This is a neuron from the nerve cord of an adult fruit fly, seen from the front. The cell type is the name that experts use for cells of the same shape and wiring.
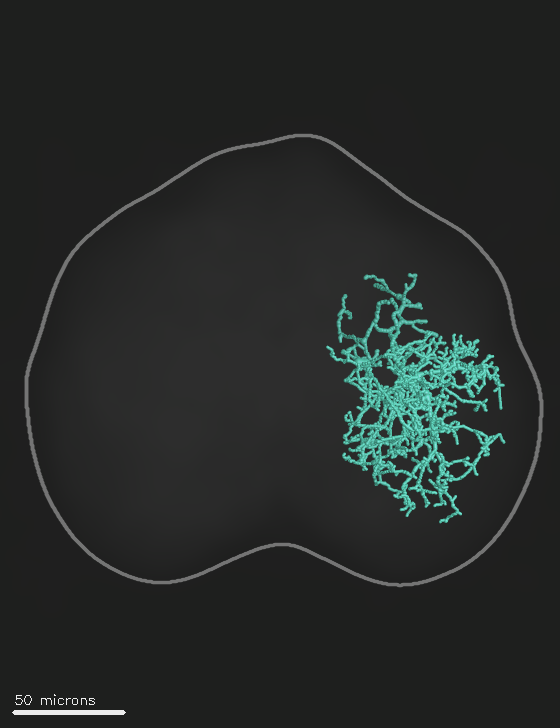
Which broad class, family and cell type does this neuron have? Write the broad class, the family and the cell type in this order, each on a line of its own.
nerve-cord intrinsic neuron
hemilineage 03B
IN03B028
